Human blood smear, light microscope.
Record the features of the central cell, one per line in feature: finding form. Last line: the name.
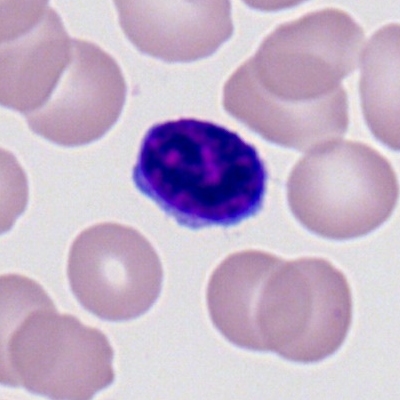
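Nucleus: fills almost the whole cell
Cytoplasm: scant thin pale blue rim, best seen along the lower left edge
Chromatin: dense, dark purple, clumped, with a few lighter patches between clumps
Vacuoles: none visible
Name: lymphocyte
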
